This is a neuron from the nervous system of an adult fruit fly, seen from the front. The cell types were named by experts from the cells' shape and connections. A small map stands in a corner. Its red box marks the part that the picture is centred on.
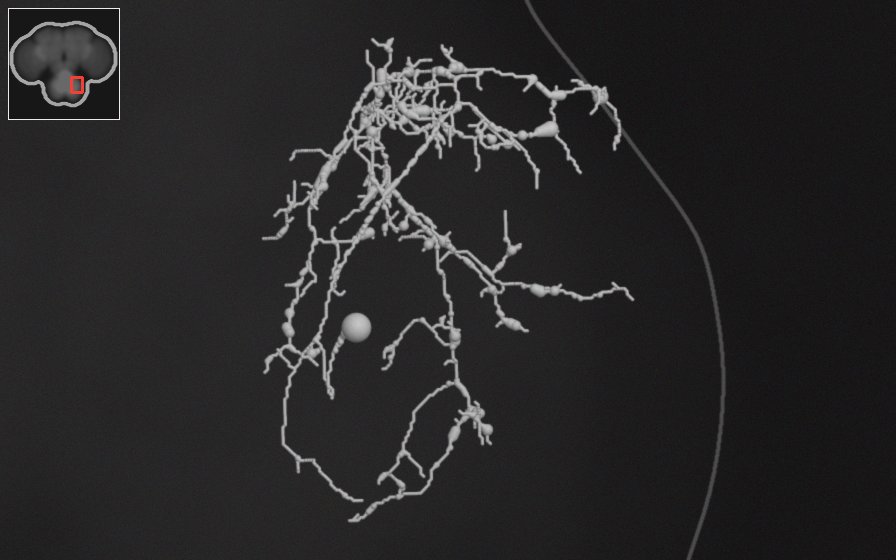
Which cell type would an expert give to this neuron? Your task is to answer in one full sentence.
Belonging to the cell type IN08A034 is this neuron.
